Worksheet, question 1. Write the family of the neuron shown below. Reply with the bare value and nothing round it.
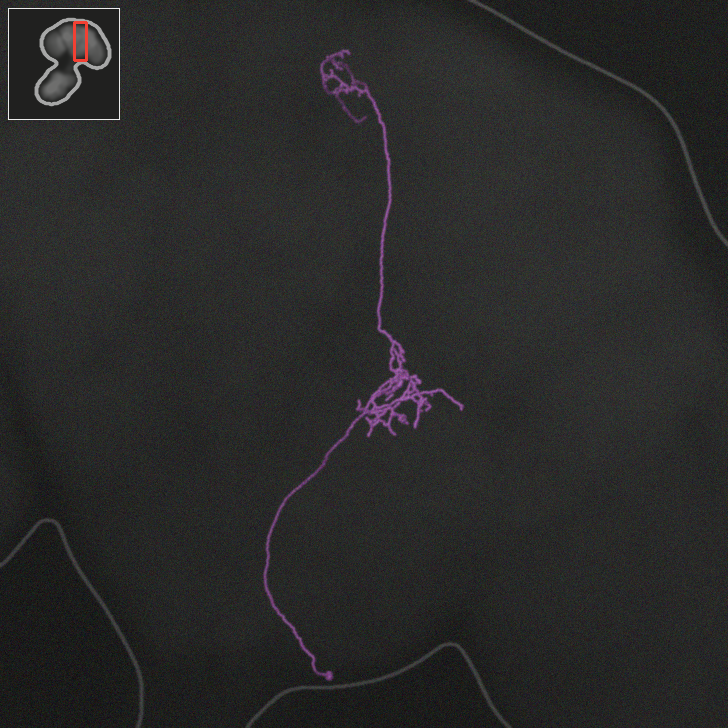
hemilineage LB5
